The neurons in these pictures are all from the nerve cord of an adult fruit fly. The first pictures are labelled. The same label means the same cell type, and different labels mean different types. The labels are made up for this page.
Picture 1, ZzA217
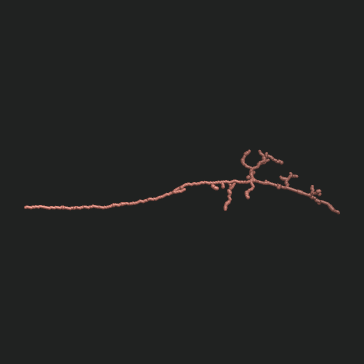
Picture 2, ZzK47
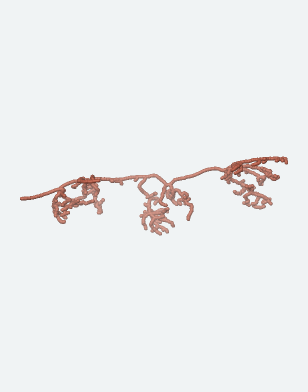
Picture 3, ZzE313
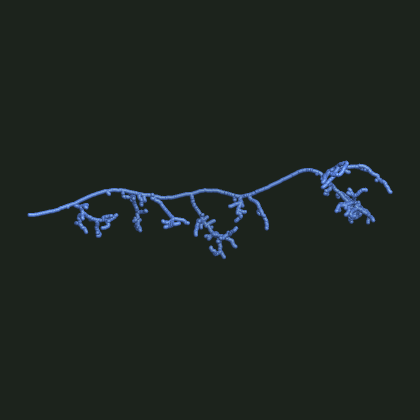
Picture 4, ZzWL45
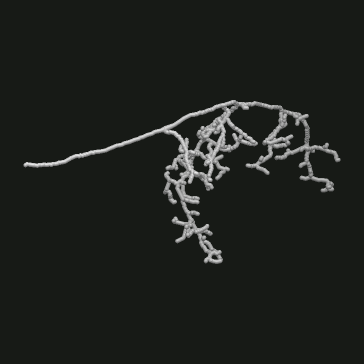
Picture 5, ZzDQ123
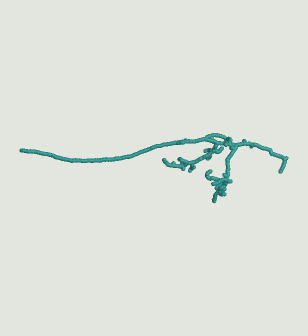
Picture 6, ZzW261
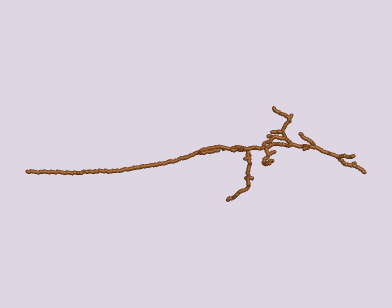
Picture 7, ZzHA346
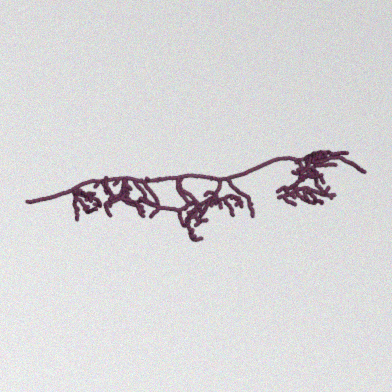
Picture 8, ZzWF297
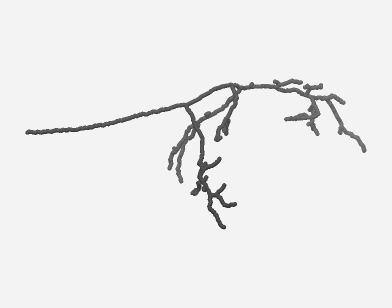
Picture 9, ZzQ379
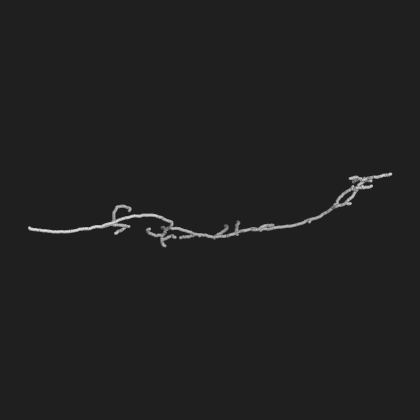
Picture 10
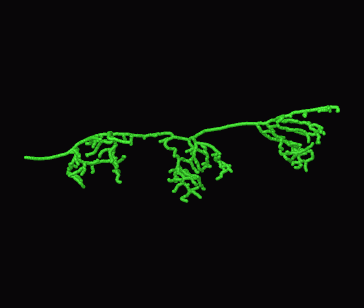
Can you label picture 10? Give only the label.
ZzK47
